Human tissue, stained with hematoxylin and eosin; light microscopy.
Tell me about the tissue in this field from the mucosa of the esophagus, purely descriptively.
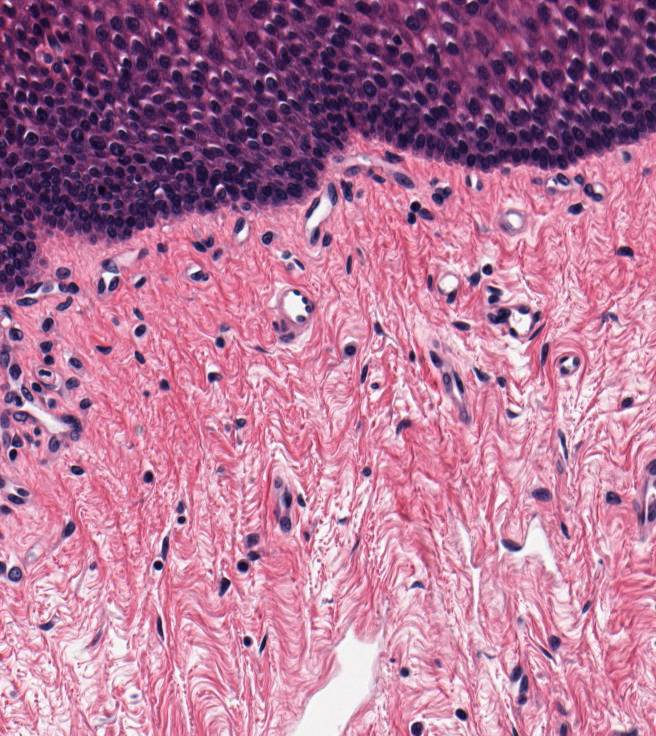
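The upper part of the field is occupied by a dense, dark purple, cellular epithelial layer, and the lower two-thirds consist of pink fibrous stroma. The nuclei of the epithelial cells are oval, dark and crowded, with scant cytoplasm. The epithelium meets the stroma along a gently undulating border without finger-like downgrowths. The stromal collagen fibres are wavy and run mostly vertically, roughly perpendicular to that border.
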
